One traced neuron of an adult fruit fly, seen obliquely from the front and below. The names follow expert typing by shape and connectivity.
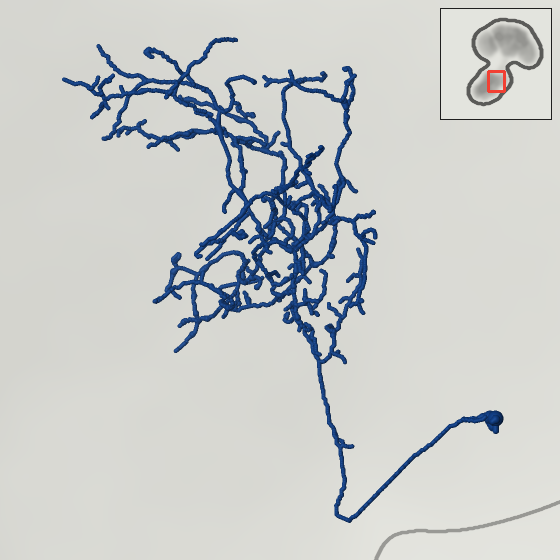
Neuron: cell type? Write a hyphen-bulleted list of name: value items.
- cell type: IN16B069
